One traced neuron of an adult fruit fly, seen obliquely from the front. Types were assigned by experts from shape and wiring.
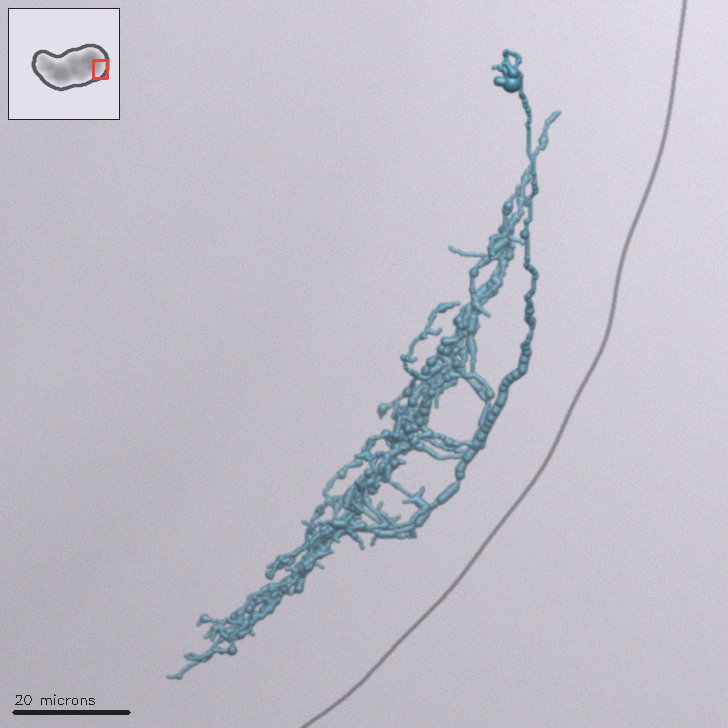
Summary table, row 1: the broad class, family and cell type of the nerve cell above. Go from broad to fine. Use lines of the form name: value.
broad class: optic-lobe intrinsic neuron
family: Dm
cell type: Dm14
